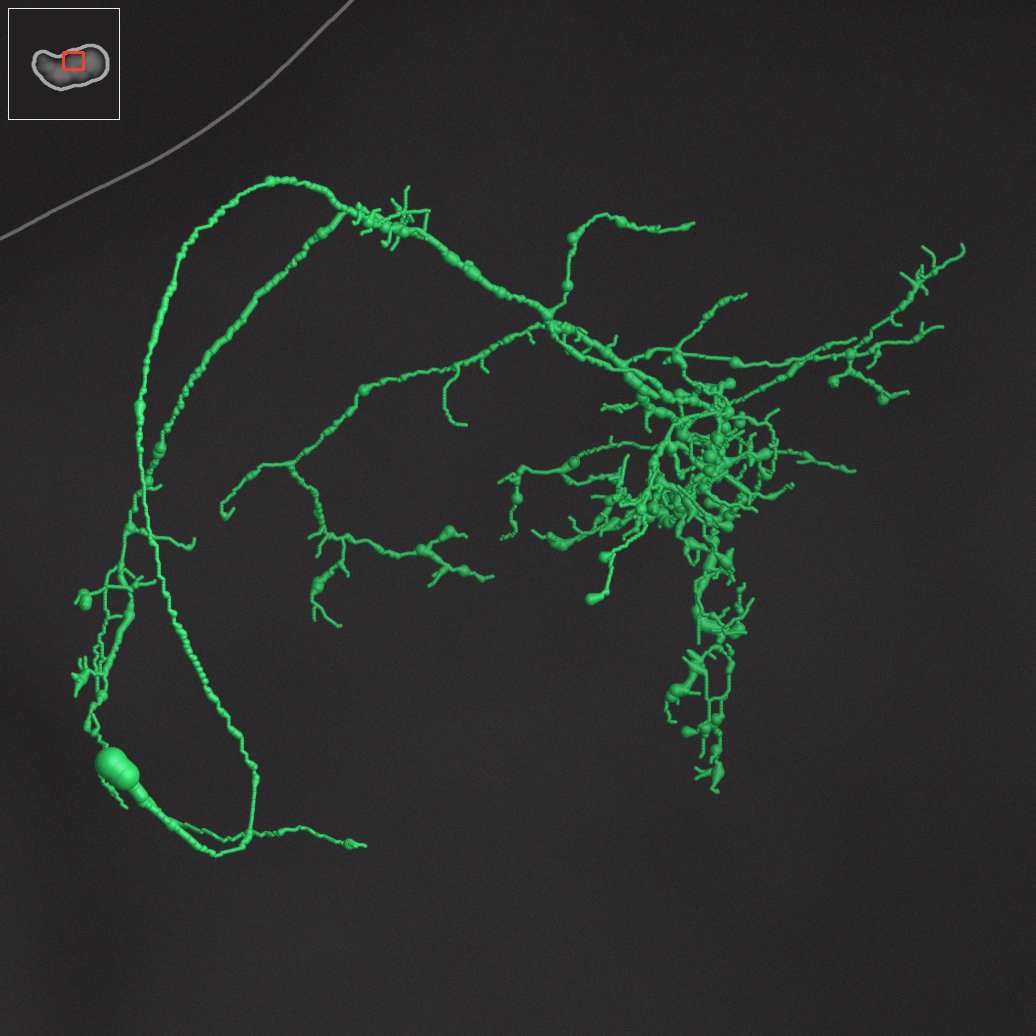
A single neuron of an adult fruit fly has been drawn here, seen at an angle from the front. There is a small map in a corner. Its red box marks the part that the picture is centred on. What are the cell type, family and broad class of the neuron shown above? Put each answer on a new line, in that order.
CL014
hemilineage SLPav2
central-brain intrinsic neuron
